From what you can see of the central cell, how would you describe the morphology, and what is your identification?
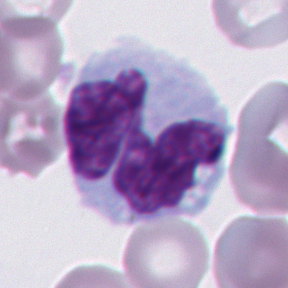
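Let's take our time with this one. Its outline is roughly round, but the edge is finely uneven and ruffled. The nucleus folds into two broad lobes, one on the left and one on the lower right. You won't find any distinct coarse granules in the cytoplasm. Beside the lower right part of the nucleus, though, a few small clear spots lie in the cytoplasm. The cell is a monocyte.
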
